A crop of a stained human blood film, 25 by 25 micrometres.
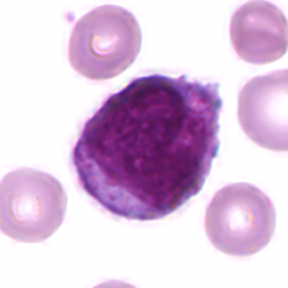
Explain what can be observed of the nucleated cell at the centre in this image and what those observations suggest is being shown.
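Nucleus large, filling most of the cell. Widest cytoplasmic rim: a crescent at lower left. Cytoplasm pale lilac, holding fine purple granules. Atypical promyelocyte.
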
